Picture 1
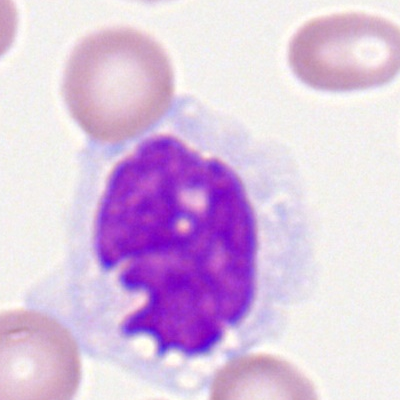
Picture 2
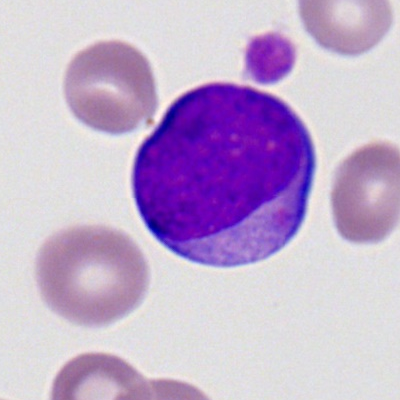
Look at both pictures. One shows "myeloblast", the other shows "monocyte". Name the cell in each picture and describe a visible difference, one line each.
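Picture 1: monocyte. Small clear vacuoles lie along the lower edge of the cytoplasm.
Picture 2: myeloblast. The cytoplasm contains no vacuoles.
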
